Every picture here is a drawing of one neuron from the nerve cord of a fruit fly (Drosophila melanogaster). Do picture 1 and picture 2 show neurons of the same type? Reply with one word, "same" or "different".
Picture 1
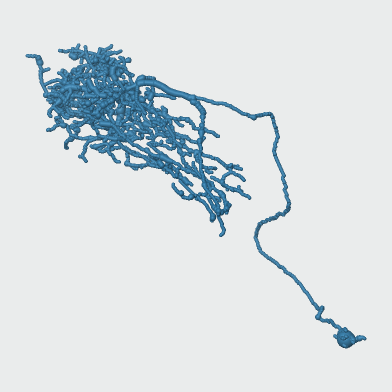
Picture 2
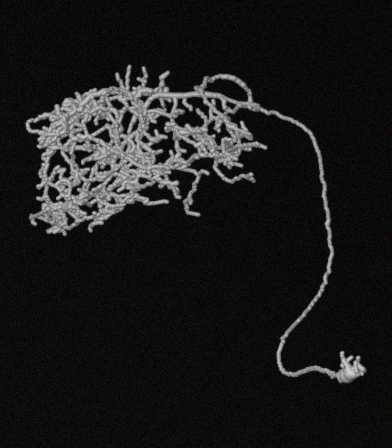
same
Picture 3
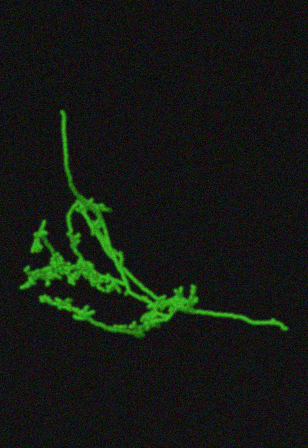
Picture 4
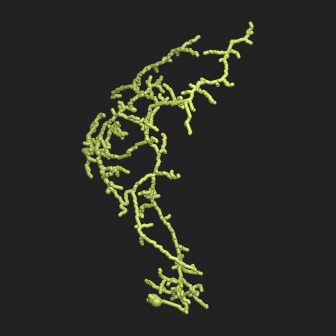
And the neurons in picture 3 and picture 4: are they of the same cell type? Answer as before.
different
